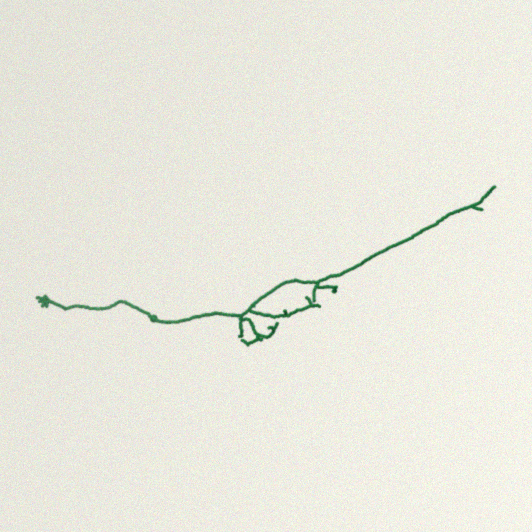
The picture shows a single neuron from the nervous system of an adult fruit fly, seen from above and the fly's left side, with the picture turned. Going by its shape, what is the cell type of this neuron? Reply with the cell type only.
SNpp17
